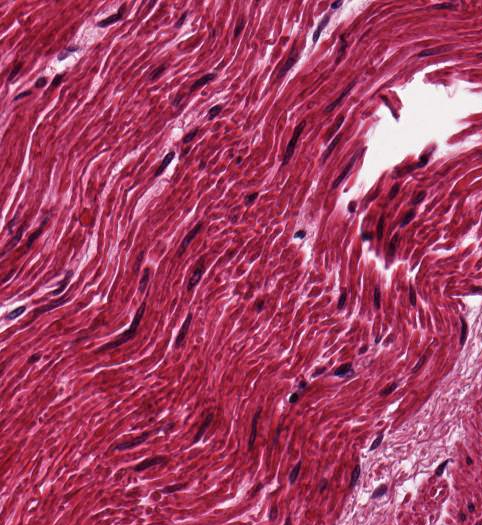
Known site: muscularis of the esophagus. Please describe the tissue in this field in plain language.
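Nearly the whole field is densely packed smooth muscle running diagonally, lower left to upper right. You'll notice its fibres follow a gently wavy course, not a straight one. The nuclei are elongated and cigar-shaped with blunt ends, lying along the cells' long axis. With eosin, the cytoplasm stains a deep, intense red.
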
